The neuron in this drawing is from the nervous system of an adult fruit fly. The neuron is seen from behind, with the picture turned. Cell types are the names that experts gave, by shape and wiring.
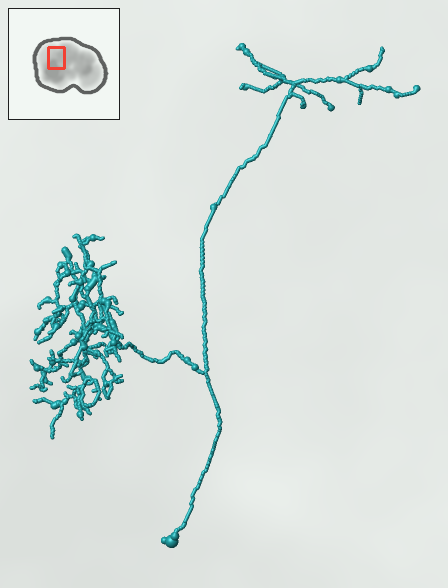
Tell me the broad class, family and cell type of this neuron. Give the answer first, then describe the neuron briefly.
It is a visual projection neuron. The family is LC. The cell type is LC25. Its cell body lies at the bottom of the picture. Dozens of branch ends can be seen.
